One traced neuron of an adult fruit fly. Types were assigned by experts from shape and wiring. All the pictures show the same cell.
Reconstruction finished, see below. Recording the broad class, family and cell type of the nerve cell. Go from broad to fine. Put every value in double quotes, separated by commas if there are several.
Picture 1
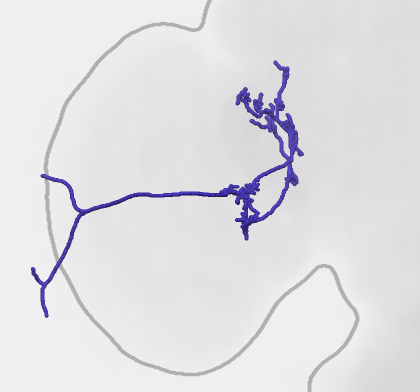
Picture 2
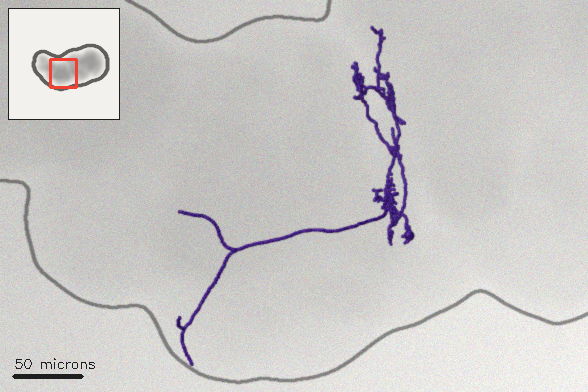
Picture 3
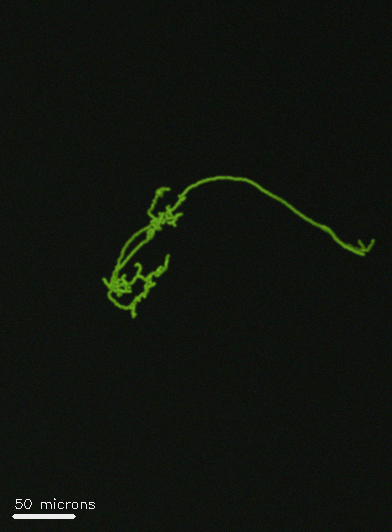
"visual centrifugal neuron", "Lat", "Lat1"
